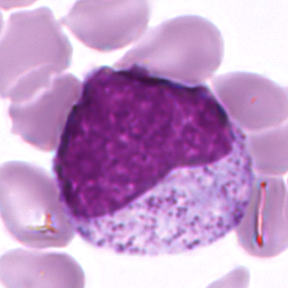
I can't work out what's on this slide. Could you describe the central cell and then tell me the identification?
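Smooth-edged and roughly round, the cell holds a single unlobed nucleus filling its upper and left part. The nucleus meets the cytoplasm along a fairly straight border running diagonally across the cell. Its chromatin is dark purple, mottled with small paler patches. It is a myelocyte.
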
